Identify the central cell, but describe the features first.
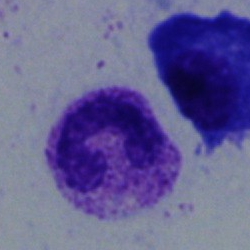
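Hmm, the outline is roughly round, though its edge is slightly uneven. The nucleus is curved like a thick C, open towards the lower right, and it sits towards the upper left of the cell. I don't see any nucleoli in it. I'd name this a band neutrophil.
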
